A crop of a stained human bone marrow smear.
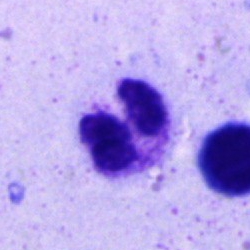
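Segmented neutrophil, central cell of a stained human bone marrow smear. The nucleus is divided into two separate lobes, with a narrow cleft between them opening toward the top of the cell. The chromatin is dense and stains dark purple. The cytoplasm is pale pinkish-lilac rather than blue.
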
